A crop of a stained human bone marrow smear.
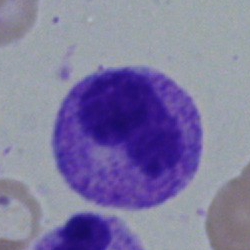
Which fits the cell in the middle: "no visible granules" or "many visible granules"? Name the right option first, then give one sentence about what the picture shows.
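Many visible granules. The cytoplasm is thickly speckled with purple granules.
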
